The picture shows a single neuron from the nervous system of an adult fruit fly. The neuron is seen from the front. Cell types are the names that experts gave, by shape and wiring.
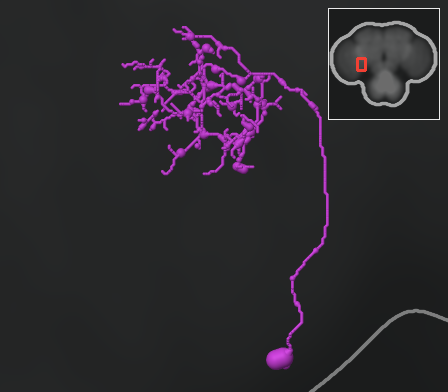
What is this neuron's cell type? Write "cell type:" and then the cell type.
cell type: Li22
